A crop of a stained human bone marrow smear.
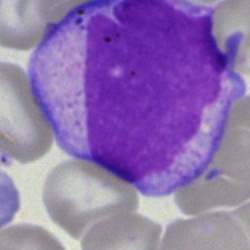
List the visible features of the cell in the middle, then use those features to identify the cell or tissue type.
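Fine pinkish-purple granules are scattered through pale cytoplasm, I notice, and the outer edge of that cytoplasm carries a deeper blue rim. Now the nucleus: large, with a nearly straight left border where it meets the cytoplasm. A few small dark dots lie over its upper part. This one is a blast.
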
